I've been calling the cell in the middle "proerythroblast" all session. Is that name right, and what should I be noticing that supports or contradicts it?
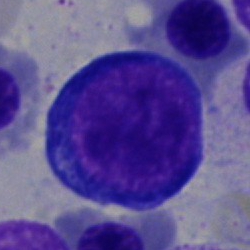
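Point by point: the outline is round and smooth, the cytoplasm is deep blue, the chromatin is finely textured without coarse clumps, and no distinct granules show in the cytoplasm.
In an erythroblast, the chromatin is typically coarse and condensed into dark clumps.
The fine, unclumped chromatin here therefore counts against erythroblast and so toward proerythroblast.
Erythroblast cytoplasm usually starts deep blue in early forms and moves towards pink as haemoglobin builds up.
The deep blue seen here therefore does not separate the two names. Taken together, proerythroblast fits this cell.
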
